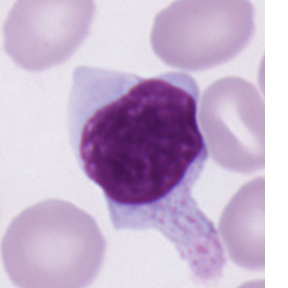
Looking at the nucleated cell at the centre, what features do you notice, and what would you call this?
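Outline irregular and angular, not round. Tapering cytoplasmic tail toward lower right. Nucleus single, rounded, unlobed. Cytoplasm without vacuoles. Cell: large granular lymphocyte.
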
